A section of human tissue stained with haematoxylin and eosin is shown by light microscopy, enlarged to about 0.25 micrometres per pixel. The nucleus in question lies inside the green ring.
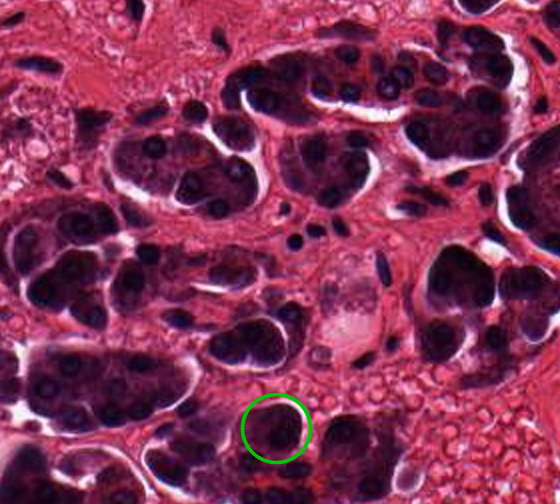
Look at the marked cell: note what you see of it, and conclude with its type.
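The cytoplasm is a dense, dark purple, so the nucleus stands out only weakly against it. The cell has a smooth, rounded outline, with a thin clear white gap separating its upper edge from the surrounding tissue. It sits at the upper edge of a group of similar dark-staining cells, with many small round red cells packed in the tissue beside it to the right and above. It is a pancreatic acinar cell.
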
